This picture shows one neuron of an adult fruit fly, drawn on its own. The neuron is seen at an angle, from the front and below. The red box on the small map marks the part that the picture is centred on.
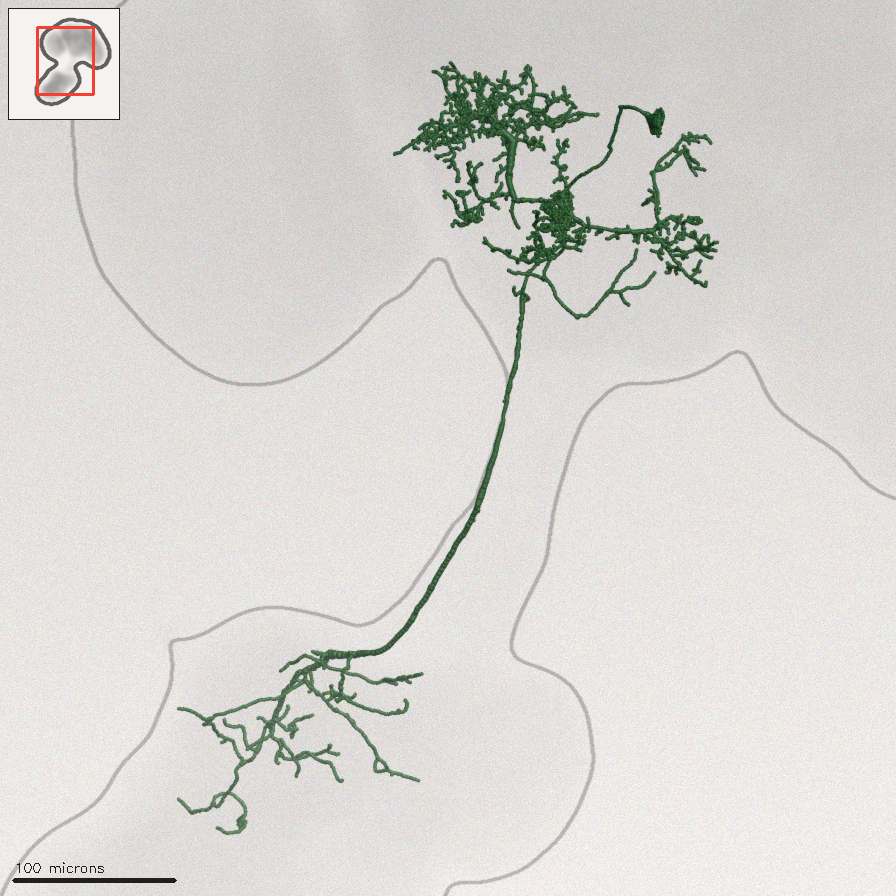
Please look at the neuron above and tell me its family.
DNbe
